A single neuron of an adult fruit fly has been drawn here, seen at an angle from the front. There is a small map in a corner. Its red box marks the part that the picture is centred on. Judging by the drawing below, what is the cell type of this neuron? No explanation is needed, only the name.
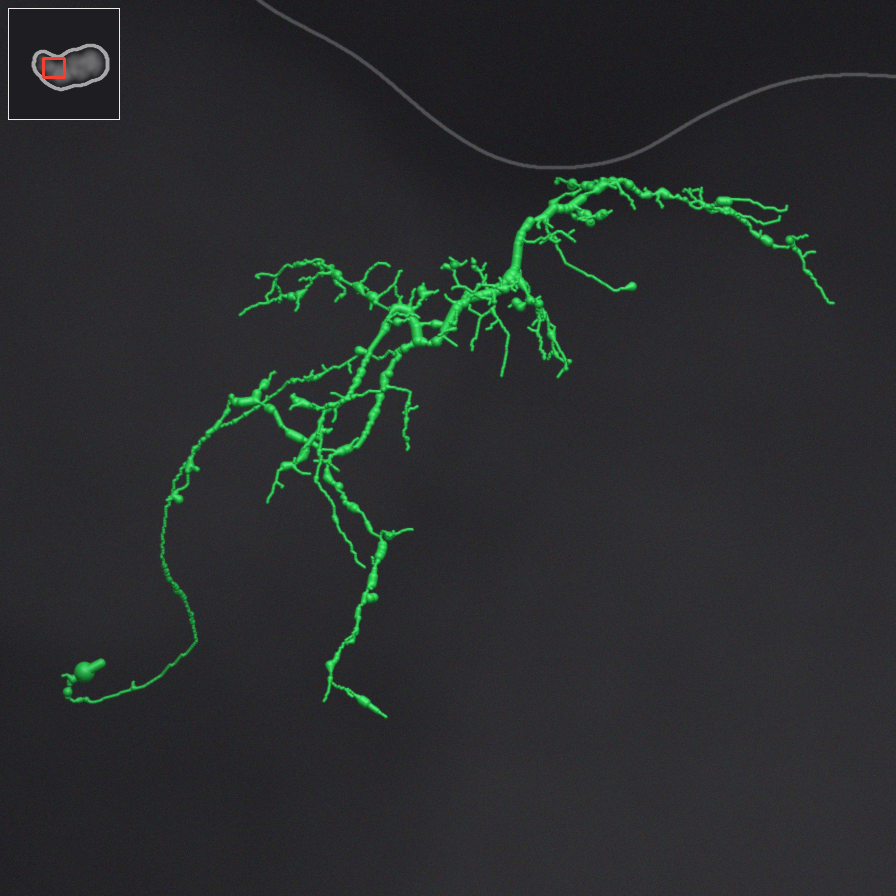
IN03B058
